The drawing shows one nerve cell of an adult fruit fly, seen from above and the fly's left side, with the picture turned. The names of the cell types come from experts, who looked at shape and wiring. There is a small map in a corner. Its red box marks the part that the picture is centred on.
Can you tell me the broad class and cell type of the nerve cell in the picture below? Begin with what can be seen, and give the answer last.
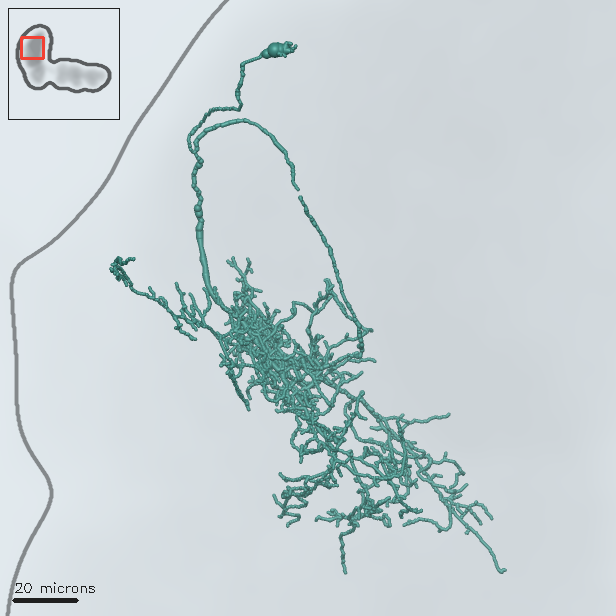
It is in the brain and does not reach the nerve cord. The cell body is at the top of the picture. From top to bottom in the picture it spans about 170 microns. This is a central-brain intrinsic neuron. The cell type is LAL015.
